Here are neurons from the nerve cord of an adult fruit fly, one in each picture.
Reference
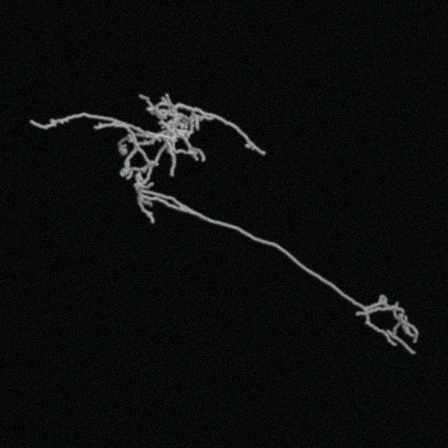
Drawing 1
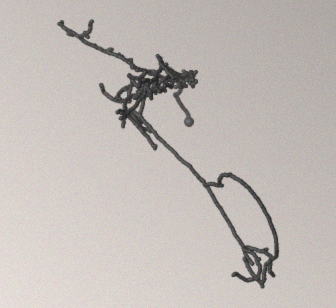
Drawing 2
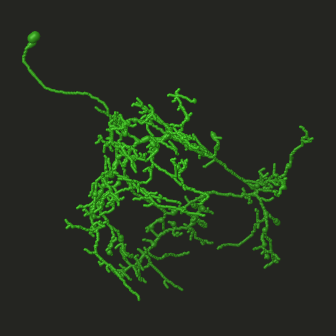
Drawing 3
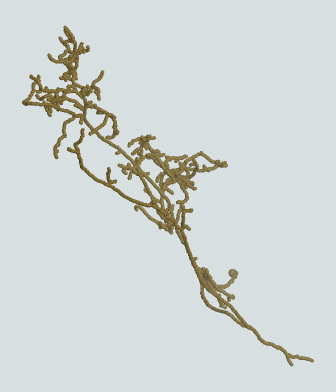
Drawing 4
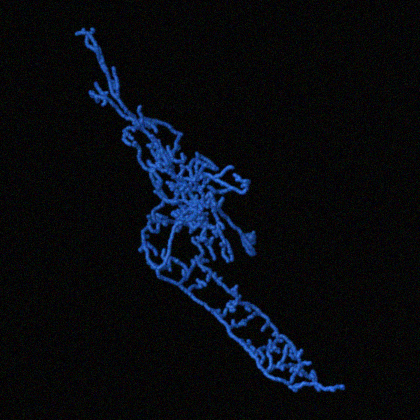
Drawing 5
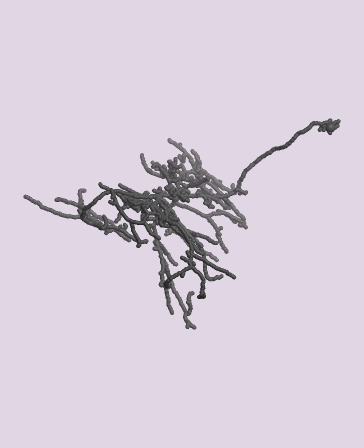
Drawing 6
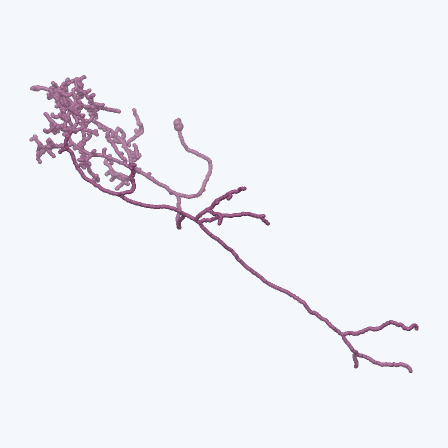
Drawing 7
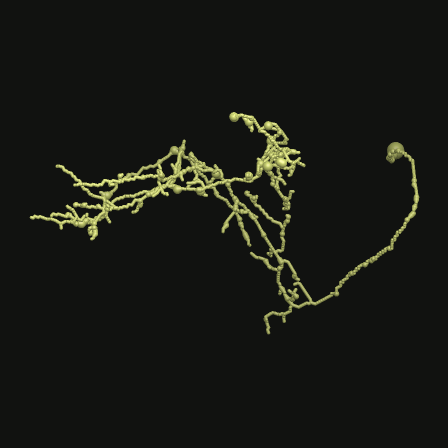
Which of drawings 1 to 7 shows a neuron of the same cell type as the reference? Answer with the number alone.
1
